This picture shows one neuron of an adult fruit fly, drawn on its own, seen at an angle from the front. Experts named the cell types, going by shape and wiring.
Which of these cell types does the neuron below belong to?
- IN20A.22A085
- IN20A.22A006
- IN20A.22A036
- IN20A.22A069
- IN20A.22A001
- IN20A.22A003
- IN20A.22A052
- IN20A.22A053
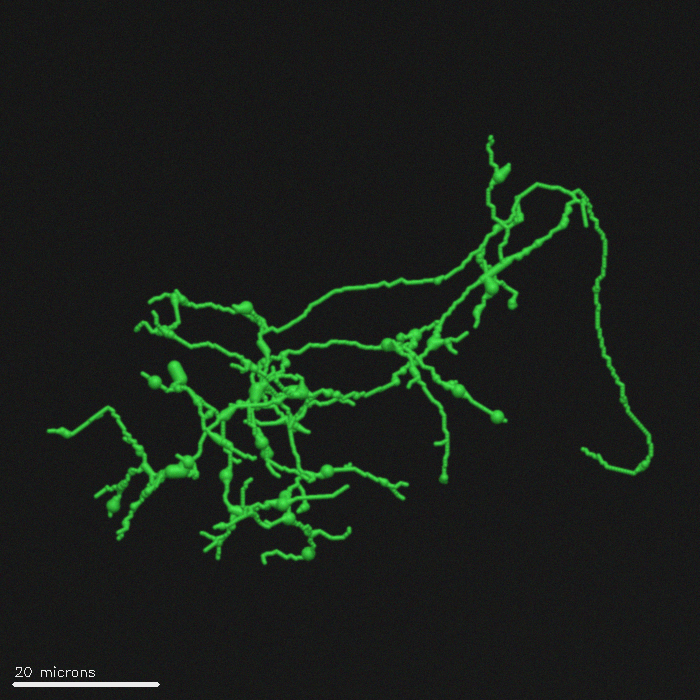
IN20A.22A085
